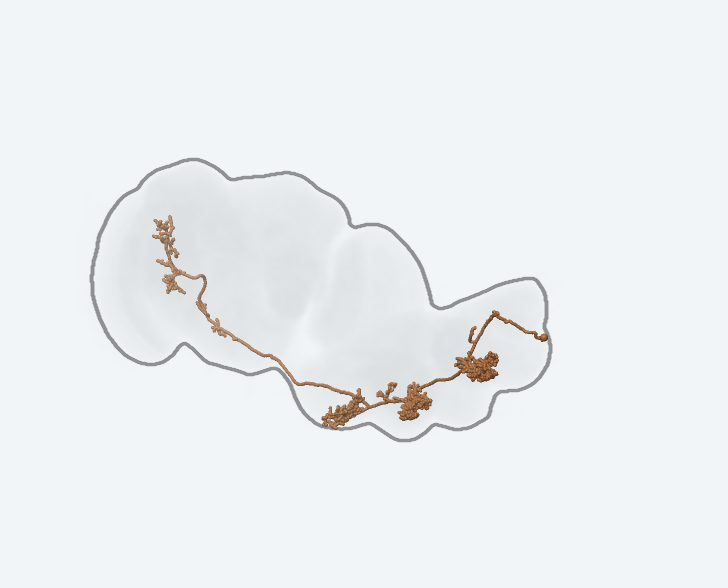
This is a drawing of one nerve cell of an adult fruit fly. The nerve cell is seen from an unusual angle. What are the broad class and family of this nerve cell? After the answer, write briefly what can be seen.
Its broad class is ascending neuron. Its family is hemilineage 09B. The cell body can be seen on the right of the picture. As drawn here it is wider than it is tall.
